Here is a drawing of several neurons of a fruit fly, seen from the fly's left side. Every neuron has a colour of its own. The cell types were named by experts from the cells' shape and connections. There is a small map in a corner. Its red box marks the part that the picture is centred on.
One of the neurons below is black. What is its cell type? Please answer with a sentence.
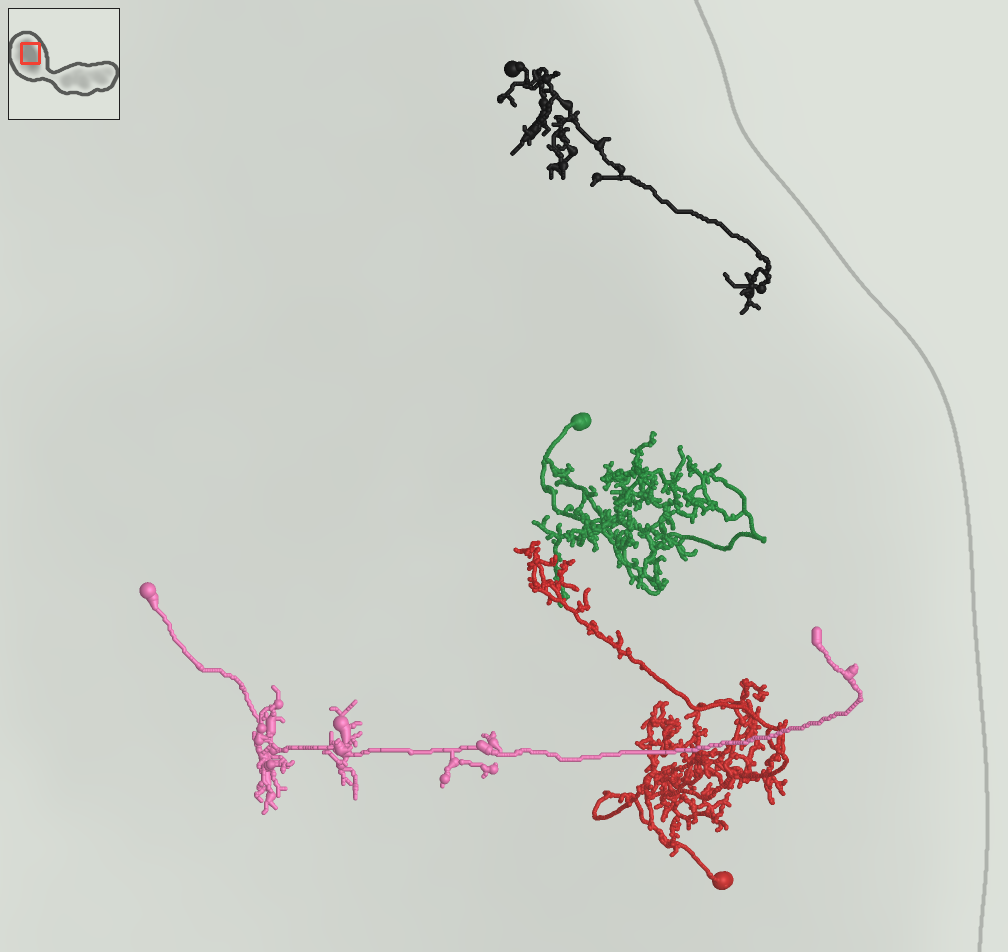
The cell type is Tm5c.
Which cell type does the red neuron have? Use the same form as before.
The cell type is TmY10.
